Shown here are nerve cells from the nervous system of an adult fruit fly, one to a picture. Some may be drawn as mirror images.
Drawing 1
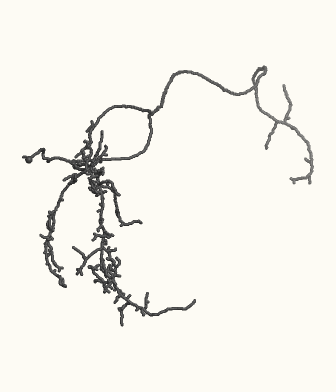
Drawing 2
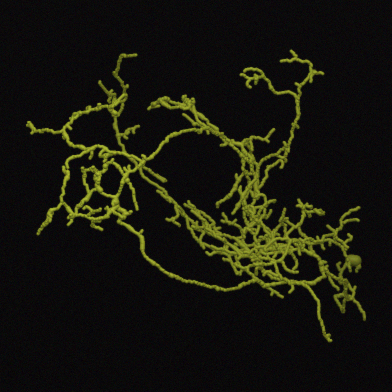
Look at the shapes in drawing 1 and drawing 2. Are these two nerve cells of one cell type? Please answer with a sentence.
They are of different cell types.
